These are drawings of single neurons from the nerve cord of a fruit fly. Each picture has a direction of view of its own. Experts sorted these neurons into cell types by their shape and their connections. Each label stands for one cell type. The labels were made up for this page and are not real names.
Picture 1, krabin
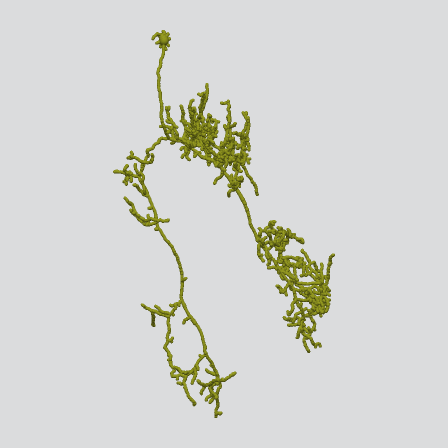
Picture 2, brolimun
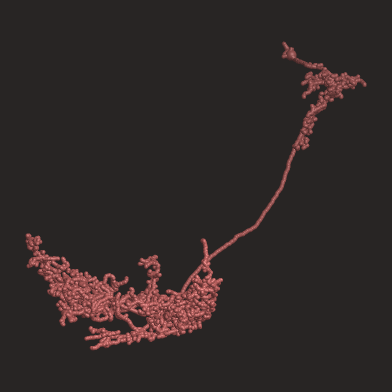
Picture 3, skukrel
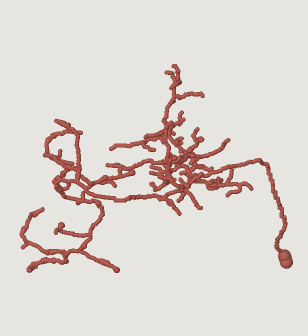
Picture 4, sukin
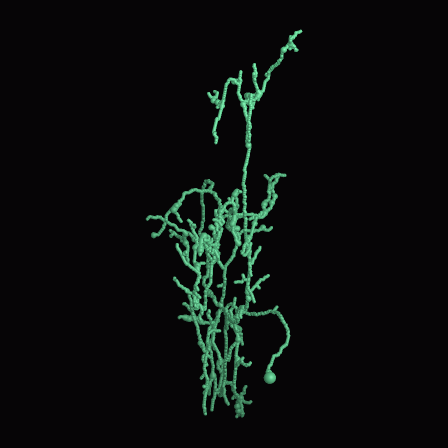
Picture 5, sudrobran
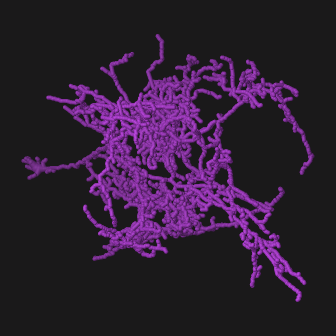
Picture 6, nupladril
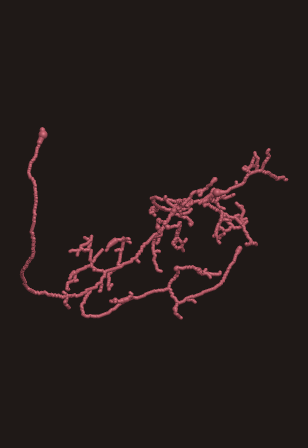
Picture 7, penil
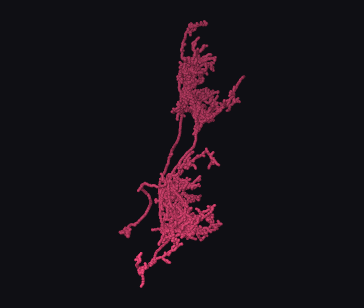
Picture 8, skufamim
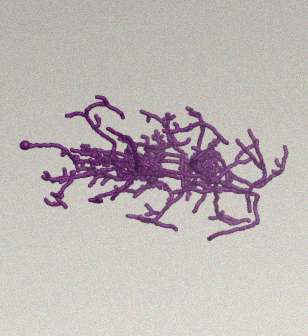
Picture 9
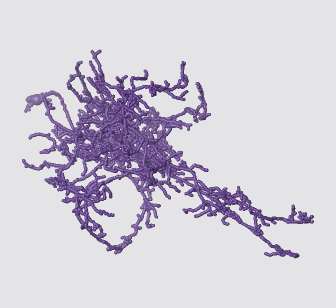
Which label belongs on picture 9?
sudrobran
